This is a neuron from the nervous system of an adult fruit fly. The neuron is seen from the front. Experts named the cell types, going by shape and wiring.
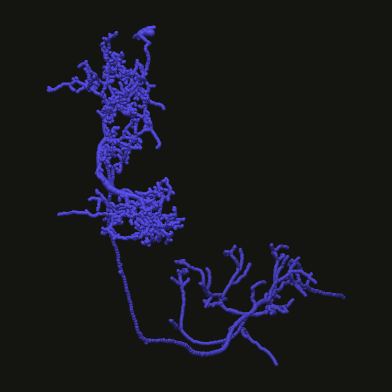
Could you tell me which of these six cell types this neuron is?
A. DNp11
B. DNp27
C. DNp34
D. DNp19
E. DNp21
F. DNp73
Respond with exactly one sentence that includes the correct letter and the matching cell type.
From the options, D supplies the neuron's cell type, DNp19.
